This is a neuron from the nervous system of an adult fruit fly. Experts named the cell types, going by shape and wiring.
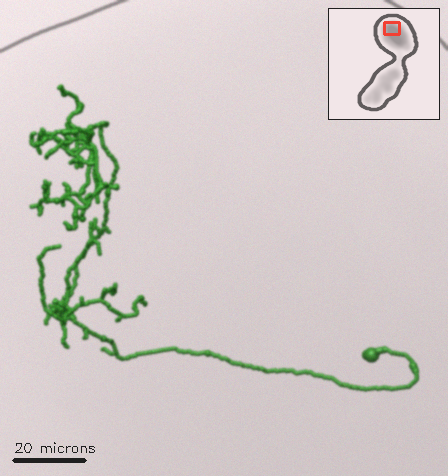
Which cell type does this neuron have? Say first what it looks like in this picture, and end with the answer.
Its cell body lies at the lower right of the picture. From left to right in the picture it spans about 110 microns. Dozens of branch ends can be seen. It is a central-brain intrinsic neuron. It is of cell type SIP005.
